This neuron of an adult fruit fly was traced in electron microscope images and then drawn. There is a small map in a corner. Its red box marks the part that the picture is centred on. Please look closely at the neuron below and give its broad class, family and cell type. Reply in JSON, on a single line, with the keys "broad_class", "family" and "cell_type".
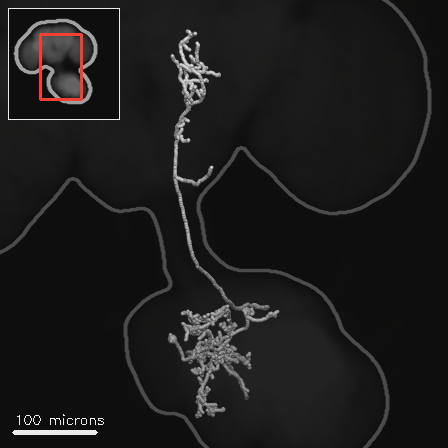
{"broad_class": "ascending neuron", "family": "hemilineage 18B", "cell_type": "AN18B022"}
